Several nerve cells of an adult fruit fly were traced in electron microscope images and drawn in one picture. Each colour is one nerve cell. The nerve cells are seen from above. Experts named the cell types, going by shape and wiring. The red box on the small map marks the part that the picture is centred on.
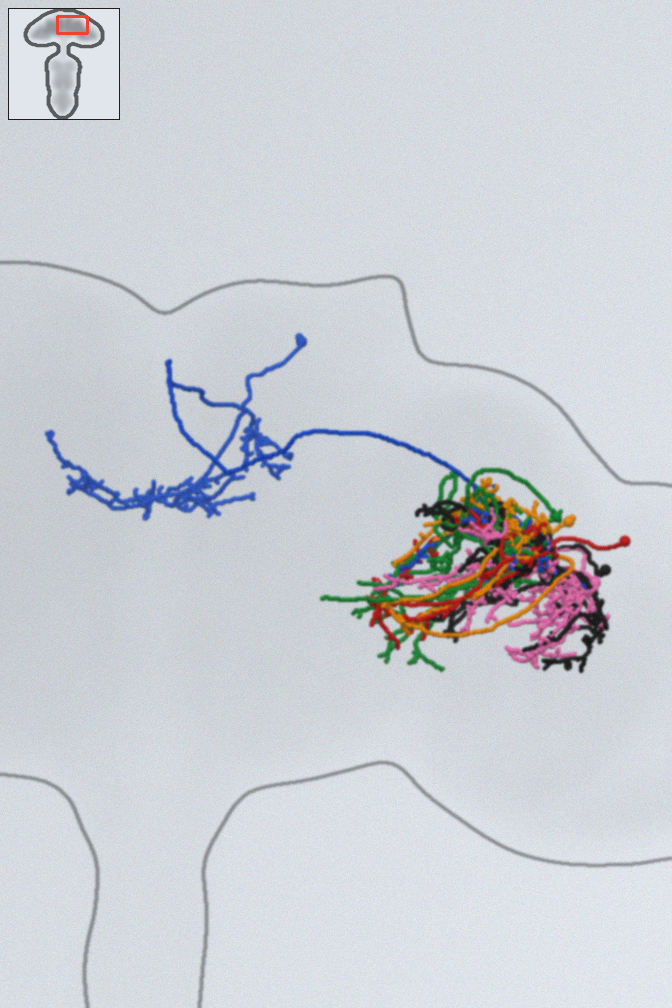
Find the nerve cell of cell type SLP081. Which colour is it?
orange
